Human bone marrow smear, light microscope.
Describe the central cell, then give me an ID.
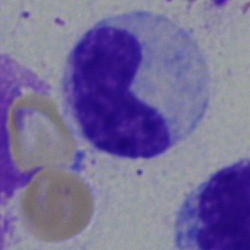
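Notice how the nucleus is deeply indented on its right side, which gives it a kidney shape, and it sits toward the left and lower part of the cell. Its chromatin is dark purple and coarsely clumped, and the cytoplasm is pale greyish blue. This one is a band neutrophil.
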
